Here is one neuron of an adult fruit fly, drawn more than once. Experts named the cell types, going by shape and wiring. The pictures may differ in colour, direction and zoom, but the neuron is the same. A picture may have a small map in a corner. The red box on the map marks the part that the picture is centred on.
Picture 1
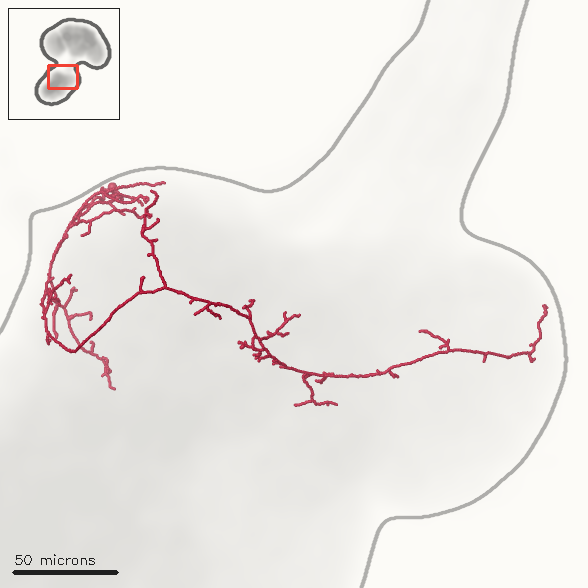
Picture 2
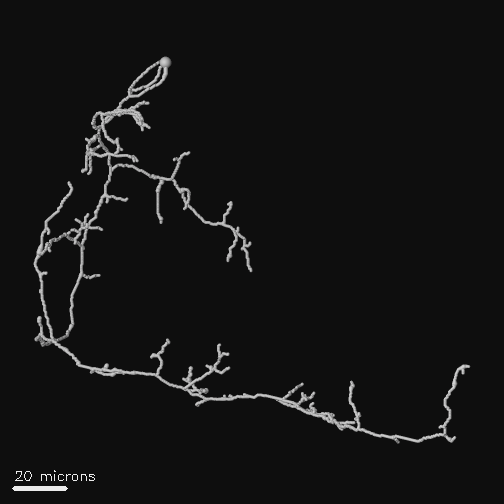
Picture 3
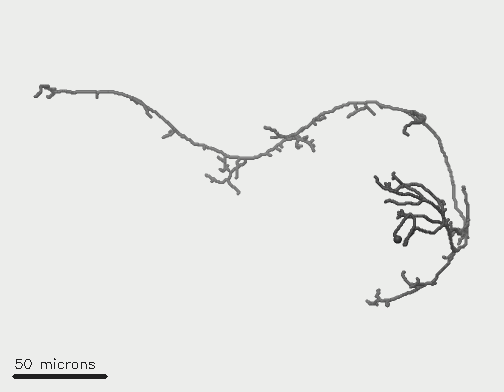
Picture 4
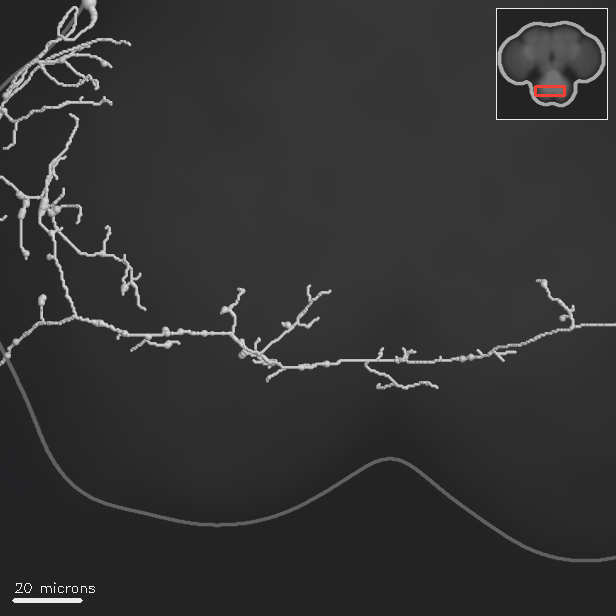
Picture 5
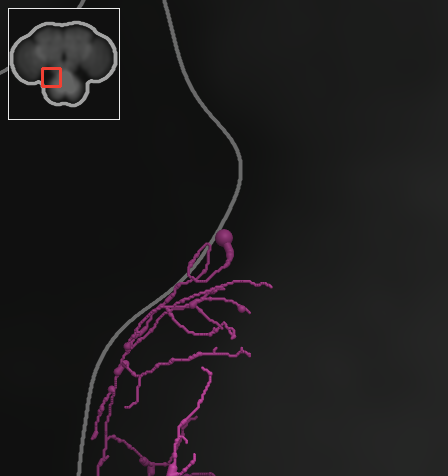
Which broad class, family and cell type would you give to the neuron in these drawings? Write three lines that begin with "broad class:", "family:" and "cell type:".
broad class: nerve-cord intrinsic neuron
family: hemilineage 19A
cell type: IN19A103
